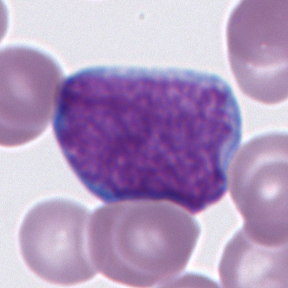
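Myeloblast: a single unlobed nucleus follows the cell's outline and fills about 80% of the cell's area. Its chromatin is fine and evenly spread, without coarse dark clumps. Only a thin blue rim of cytoplasm surrounds it.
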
